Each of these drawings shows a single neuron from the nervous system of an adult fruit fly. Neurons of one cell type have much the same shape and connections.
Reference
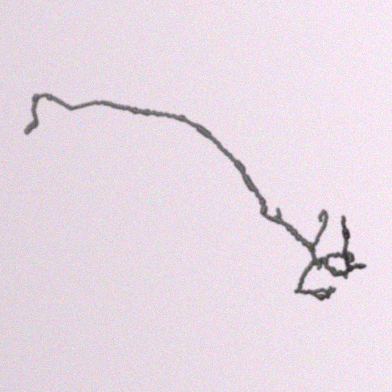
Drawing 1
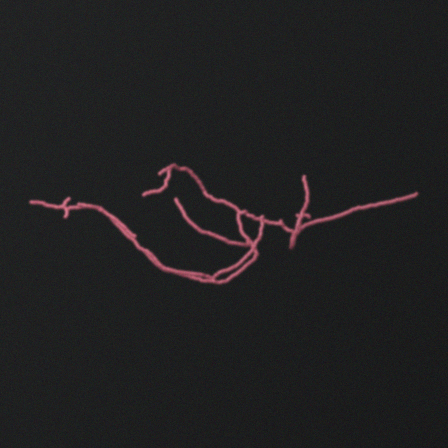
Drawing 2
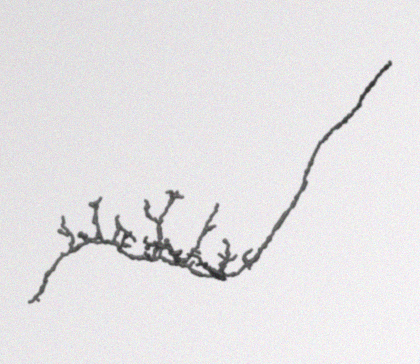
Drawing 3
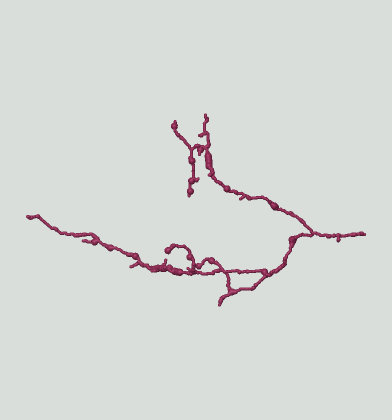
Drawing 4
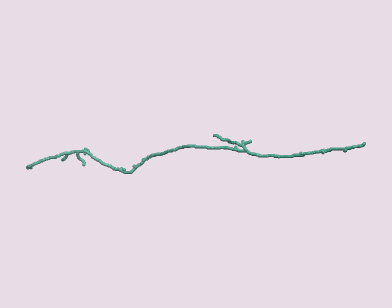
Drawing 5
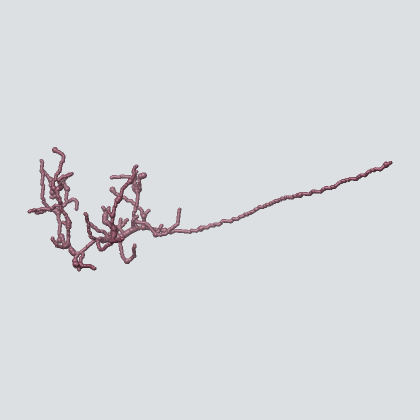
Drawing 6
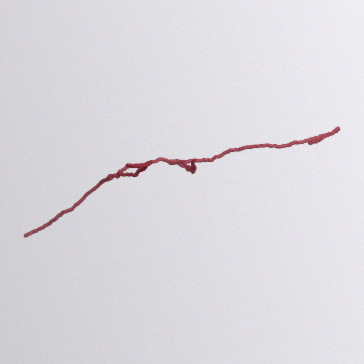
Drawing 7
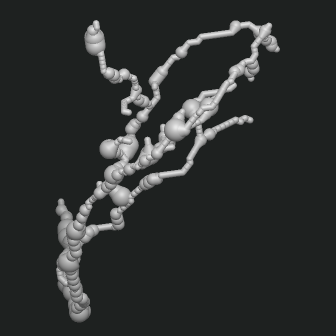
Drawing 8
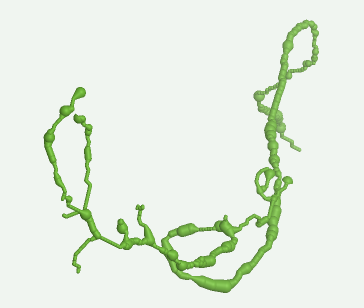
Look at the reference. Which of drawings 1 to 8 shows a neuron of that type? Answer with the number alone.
8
